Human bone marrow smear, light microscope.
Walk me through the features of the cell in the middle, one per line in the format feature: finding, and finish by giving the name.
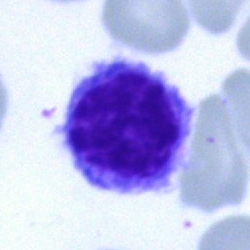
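Outline: round overall
Nucleoli: none clearly visible
Cytoplasm: scant rim around the nucleus
Cell edge: fringed by short, fuzzy projections
Name: hairy cell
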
